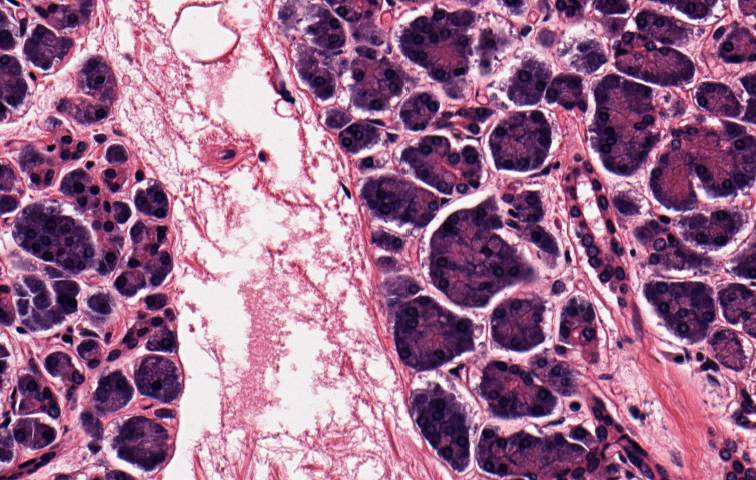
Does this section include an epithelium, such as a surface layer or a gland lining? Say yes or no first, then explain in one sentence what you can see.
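Yes. The acinar cells have small, round, dark nuclei.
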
